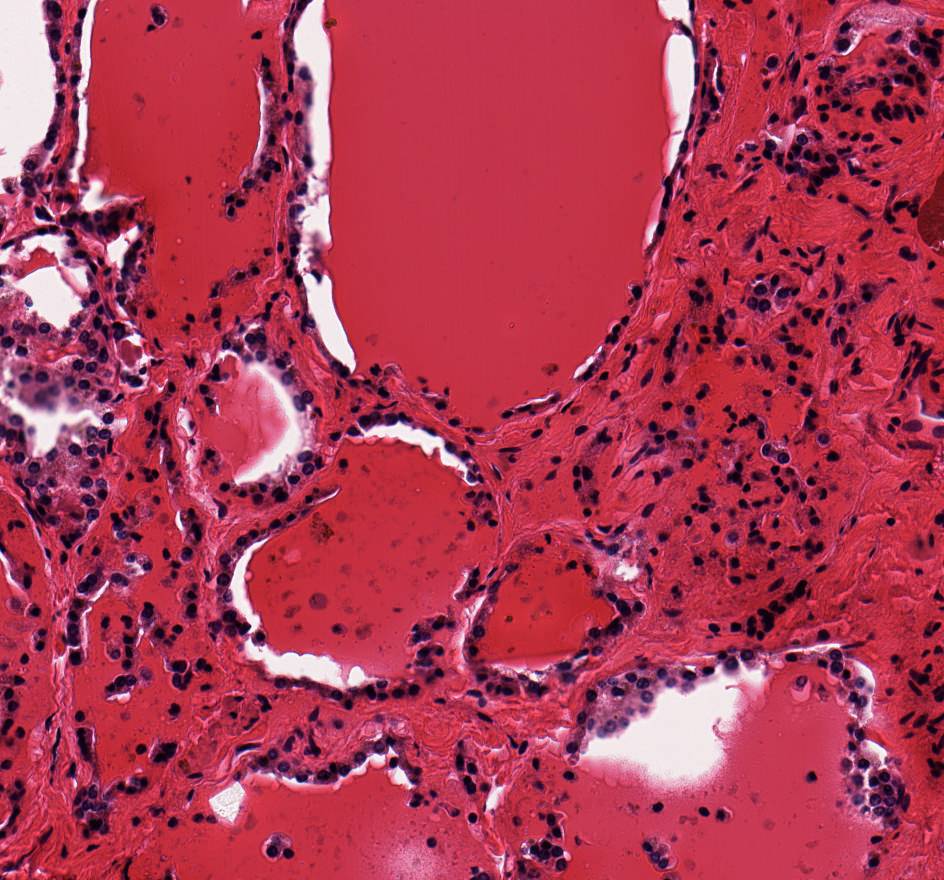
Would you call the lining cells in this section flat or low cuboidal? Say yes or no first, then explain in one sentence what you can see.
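Yes. The follicles are lined by a single layer of flattened to low cuboidal epithelial cells.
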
